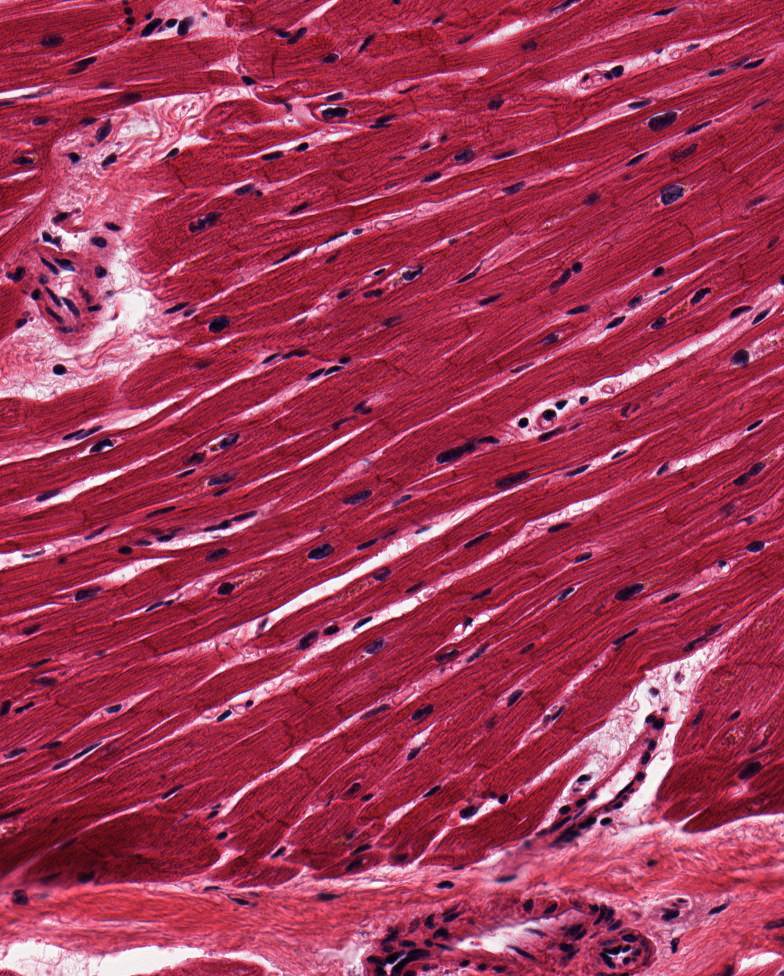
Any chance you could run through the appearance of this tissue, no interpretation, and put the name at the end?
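First, the muscle fibres branch and join neighbouring fibres. Second, their cytoplasm shows fine cross-striations. Third, that cytoplasm stains deep red-pink. Fourth, wedges of pale loose connective tissue containing small vessels lie at the upper left and lower right. The tissue is left ventricle of the heart.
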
